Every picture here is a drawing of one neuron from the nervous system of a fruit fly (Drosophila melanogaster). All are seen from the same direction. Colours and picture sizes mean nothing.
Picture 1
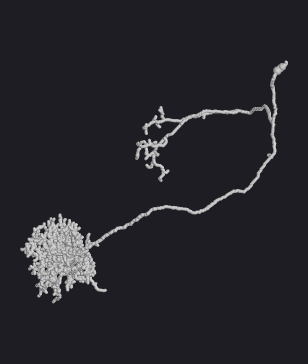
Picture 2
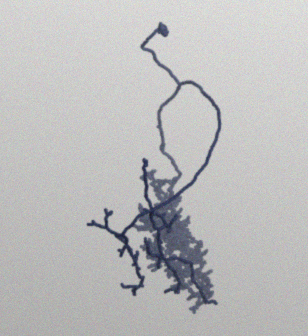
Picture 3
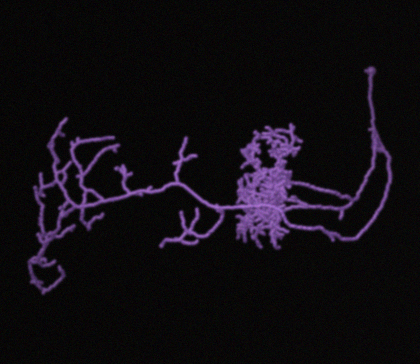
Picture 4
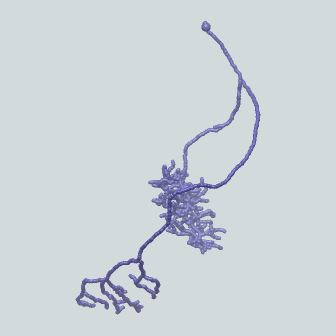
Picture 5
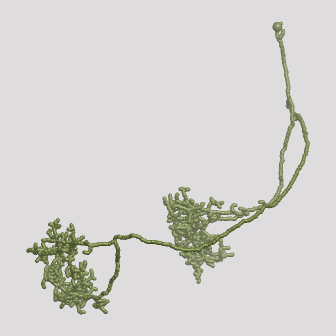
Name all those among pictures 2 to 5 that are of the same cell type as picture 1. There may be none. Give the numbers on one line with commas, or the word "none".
none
